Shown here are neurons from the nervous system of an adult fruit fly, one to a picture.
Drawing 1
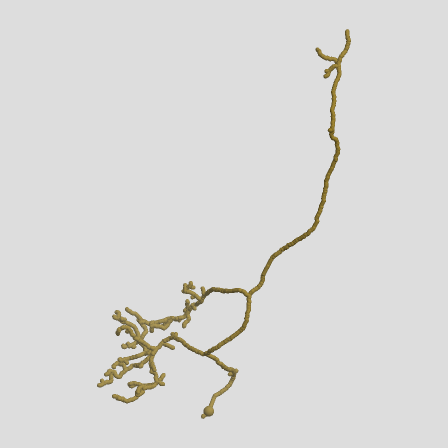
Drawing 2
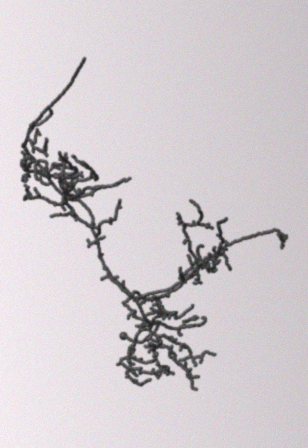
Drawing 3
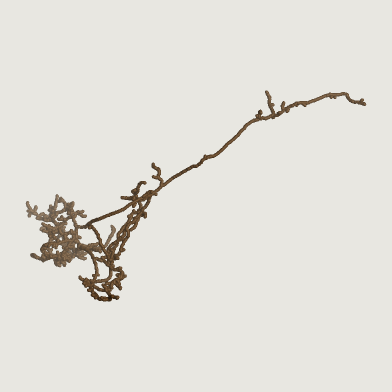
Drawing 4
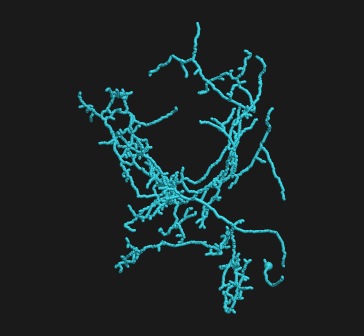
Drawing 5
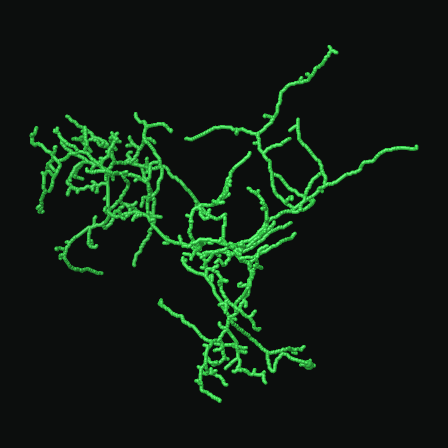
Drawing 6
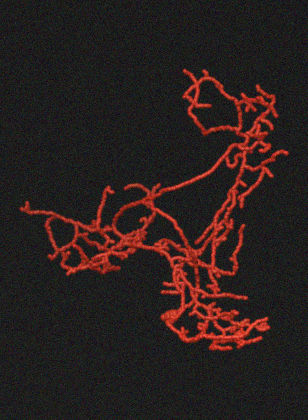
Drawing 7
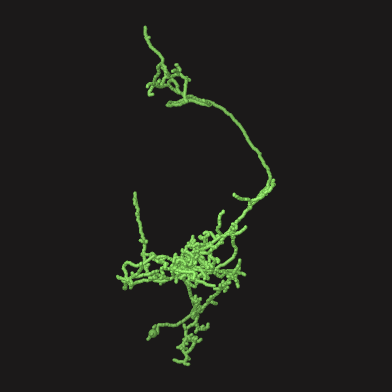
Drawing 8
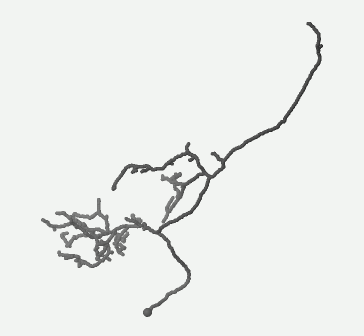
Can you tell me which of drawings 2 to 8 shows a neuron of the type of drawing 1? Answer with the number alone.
8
